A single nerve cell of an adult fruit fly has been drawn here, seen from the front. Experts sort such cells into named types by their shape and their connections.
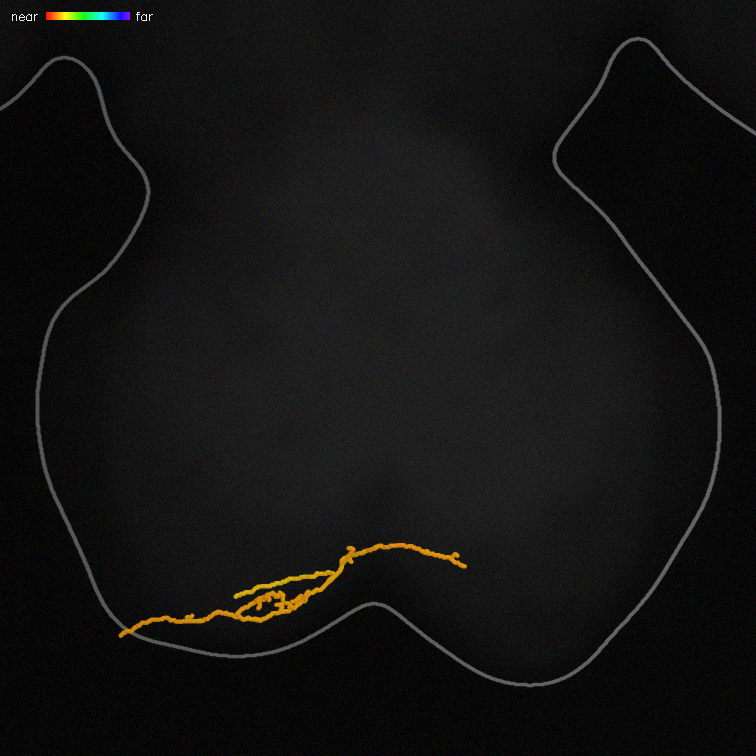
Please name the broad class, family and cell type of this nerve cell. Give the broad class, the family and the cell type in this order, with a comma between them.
sensory neuron entering the nerve cord, class gustatory, LgLG8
